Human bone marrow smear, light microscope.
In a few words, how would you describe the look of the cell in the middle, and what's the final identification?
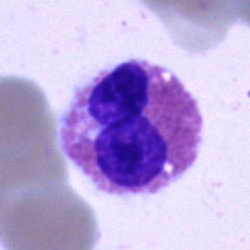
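Start with the outline: it is roughly round, and its edge is finely bumpy. Now look at the chromatin, which is dense and stains dark purple. You won't find any nucleoli in the nucleus. What you have here is an eosinophil.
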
